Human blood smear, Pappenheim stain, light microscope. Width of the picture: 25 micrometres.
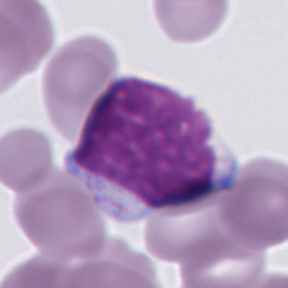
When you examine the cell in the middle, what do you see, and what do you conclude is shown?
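Outline angular rather than smoothly round; cell about 15 by 13 micrometres. Nucleus fills about 80% of the cell's area; chromatin dark purple, coarsely clumped. Cytoplasm a narrow, pale, almost clear bluish-grey rim, widest at the lower left. Large granular lymphocyte.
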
